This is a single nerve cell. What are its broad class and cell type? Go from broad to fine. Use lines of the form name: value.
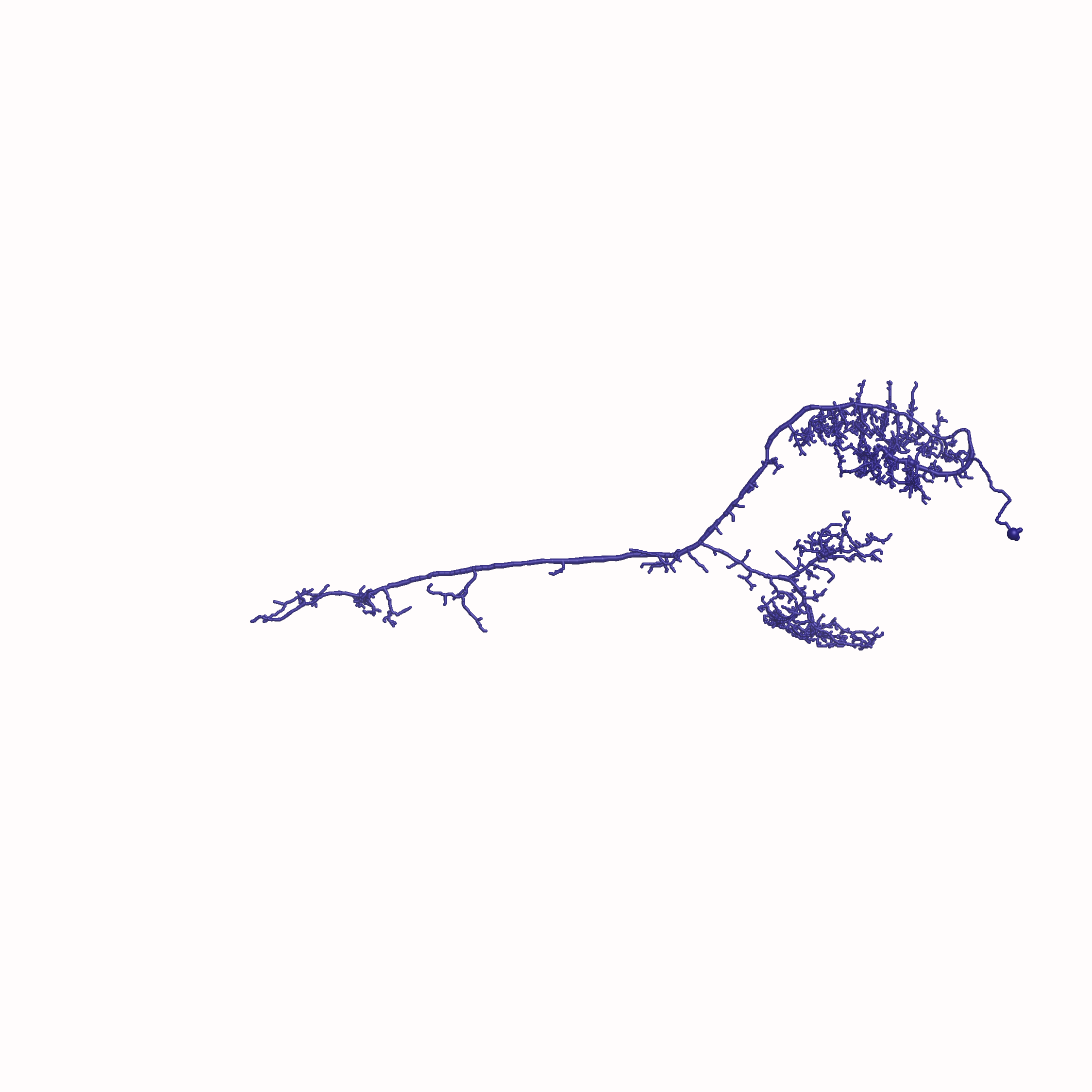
broad class: nerve-cord intrinsic neuron
cell type: INXXX027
